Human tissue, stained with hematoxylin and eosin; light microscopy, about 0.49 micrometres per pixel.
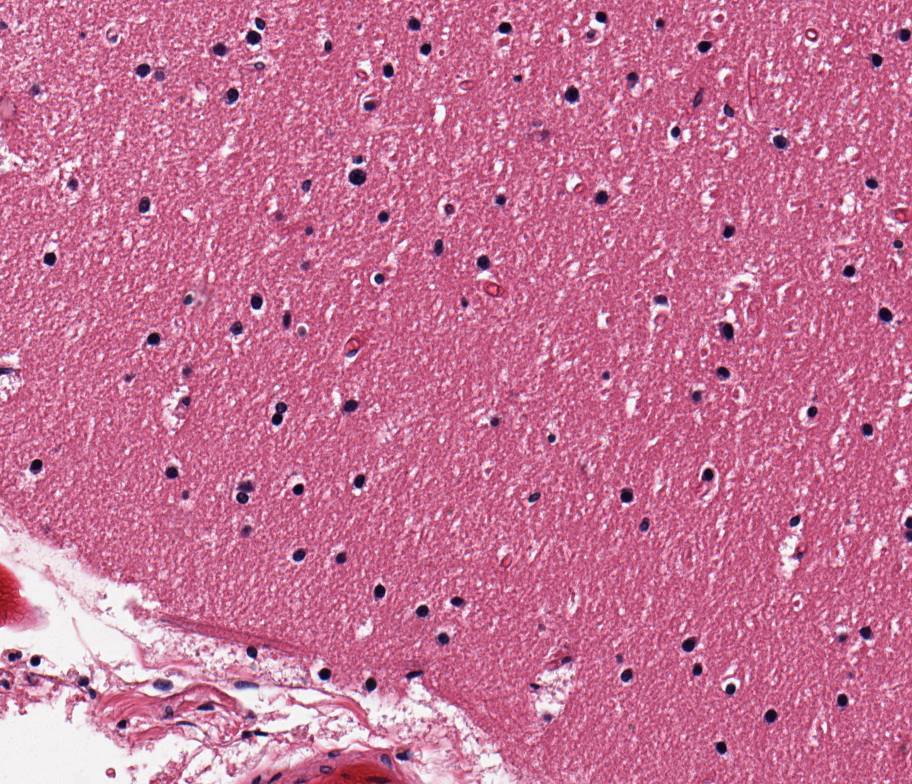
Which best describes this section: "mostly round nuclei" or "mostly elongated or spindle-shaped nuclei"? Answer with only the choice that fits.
Mostly round nuclei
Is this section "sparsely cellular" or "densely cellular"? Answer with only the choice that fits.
Sparsely cellular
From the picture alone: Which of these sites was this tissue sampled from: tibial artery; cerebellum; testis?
cerebellum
